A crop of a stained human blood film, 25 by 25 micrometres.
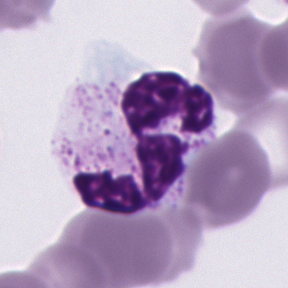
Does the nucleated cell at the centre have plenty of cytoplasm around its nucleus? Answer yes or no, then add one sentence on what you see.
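Yes. The cytoplasm is plentiful and pale pinkish-lilac.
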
